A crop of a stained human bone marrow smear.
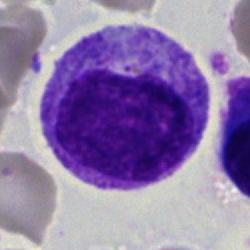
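Myelocyte, the central cell in a stained bone marrow smear. Its nucleus has a shallow indentation along its upper edge, and a paler patch of cytoplasm lies just above it. The cytoplasm is purplish-blue, with fine purple granules scattered through it.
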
